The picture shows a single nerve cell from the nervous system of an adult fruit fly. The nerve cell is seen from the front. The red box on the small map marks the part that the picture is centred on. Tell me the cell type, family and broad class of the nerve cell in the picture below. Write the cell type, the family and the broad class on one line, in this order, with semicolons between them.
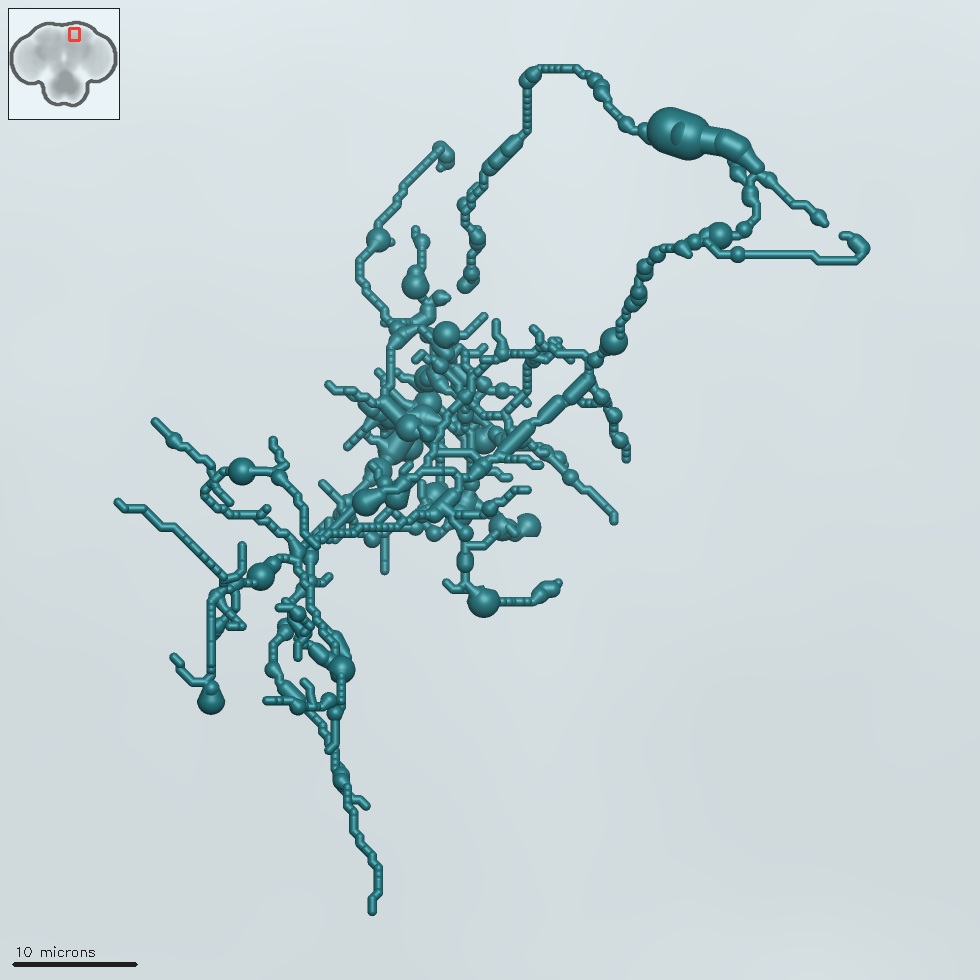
CB4198; hemilineage VLPd&p1_dorsal; central-brain intrinsic neuron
